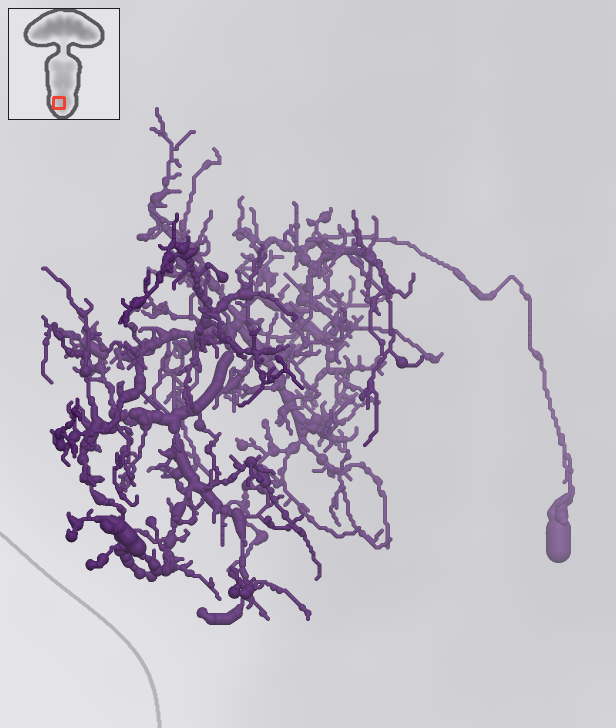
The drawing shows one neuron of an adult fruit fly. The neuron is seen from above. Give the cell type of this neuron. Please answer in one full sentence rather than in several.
The cell type held by this neuron is IN13B018.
